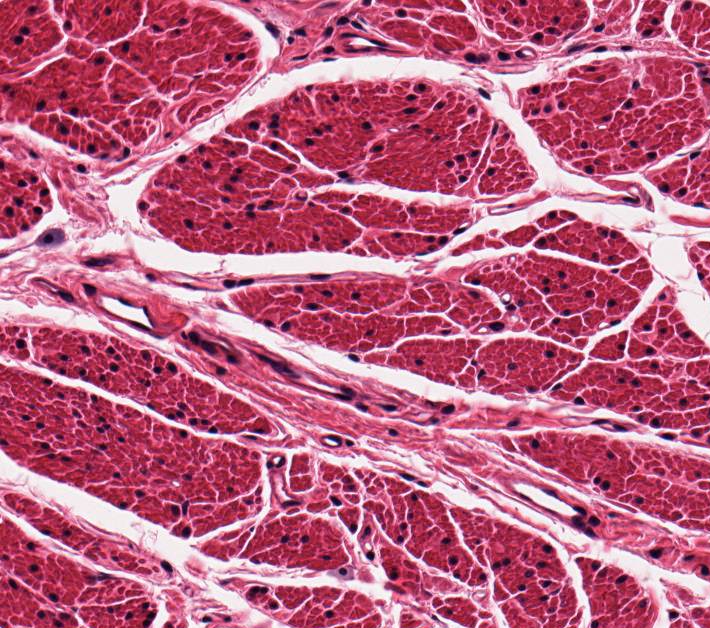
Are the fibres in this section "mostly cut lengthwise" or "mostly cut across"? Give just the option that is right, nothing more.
Mostly cut across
